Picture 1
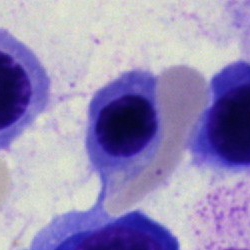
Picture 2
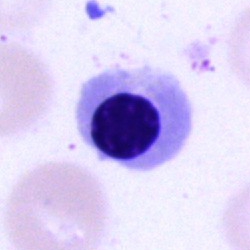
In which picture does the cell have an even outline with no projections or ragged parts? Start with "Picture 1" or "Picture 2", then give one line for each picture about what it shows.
Picture 2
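What picture 1 shows: The cell outline is irregular, with the cytoplasm drawn downward into a tapering extension.
What picture 2 shows: The cell outline is roughly round with a smooth edge.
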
